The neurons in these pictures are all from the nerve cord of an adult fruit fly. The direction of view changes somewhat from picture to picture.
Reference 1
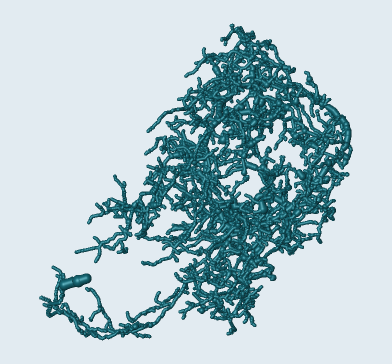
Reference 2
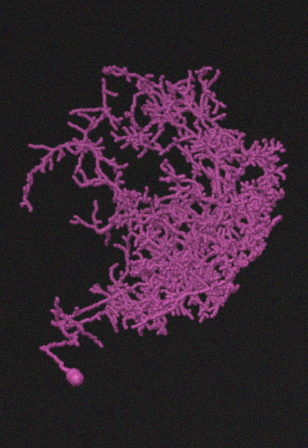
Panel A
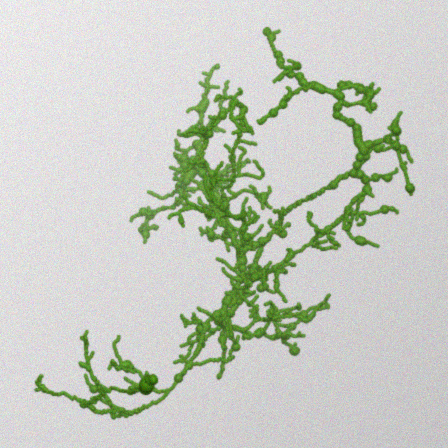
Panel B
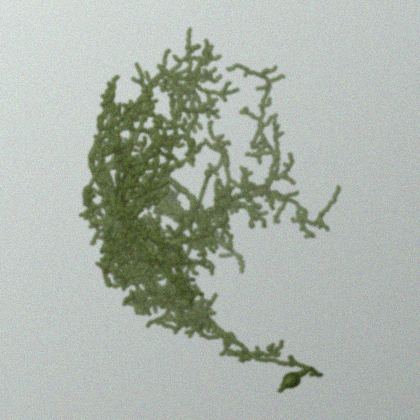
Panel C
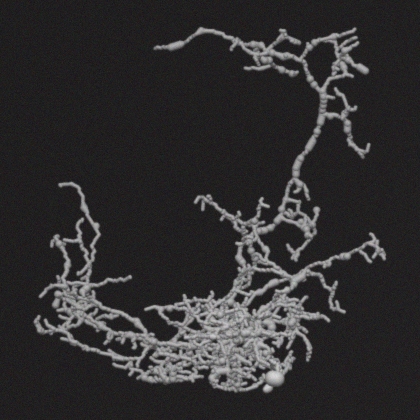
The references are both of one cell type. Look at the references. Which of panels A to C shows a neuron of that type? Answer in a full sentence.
Panel B is of the same cell type.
